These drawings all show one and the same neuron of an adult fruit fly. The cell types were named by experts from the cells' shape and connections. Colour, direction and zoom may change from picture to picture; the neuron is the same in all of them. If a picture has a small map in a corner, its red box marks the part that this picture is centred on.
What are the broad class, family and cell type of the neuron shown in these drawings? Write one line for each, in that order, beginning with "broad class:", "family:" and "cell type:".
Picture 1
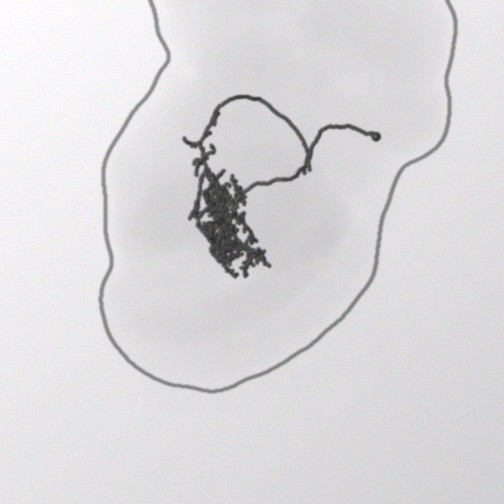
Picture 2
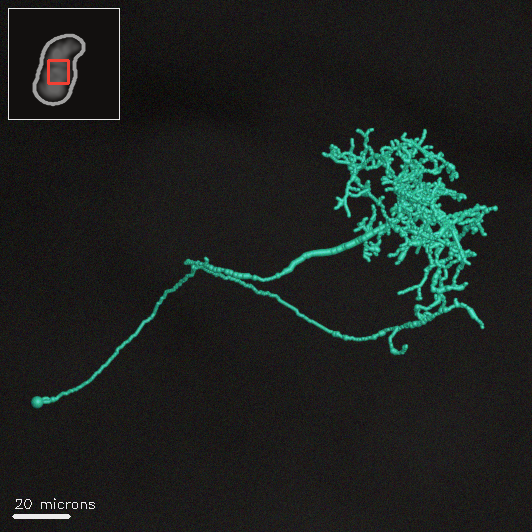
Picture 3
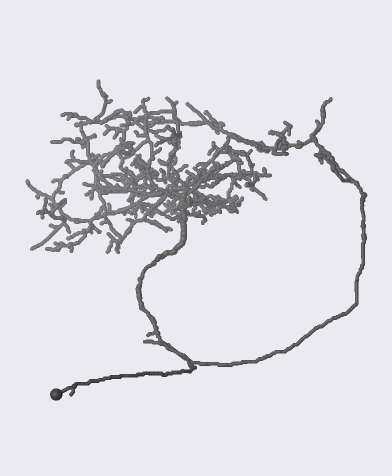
broad class: central-brain intrinsic neuron
family: hemilineage LALv1_ventral
cell type: PVLP089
